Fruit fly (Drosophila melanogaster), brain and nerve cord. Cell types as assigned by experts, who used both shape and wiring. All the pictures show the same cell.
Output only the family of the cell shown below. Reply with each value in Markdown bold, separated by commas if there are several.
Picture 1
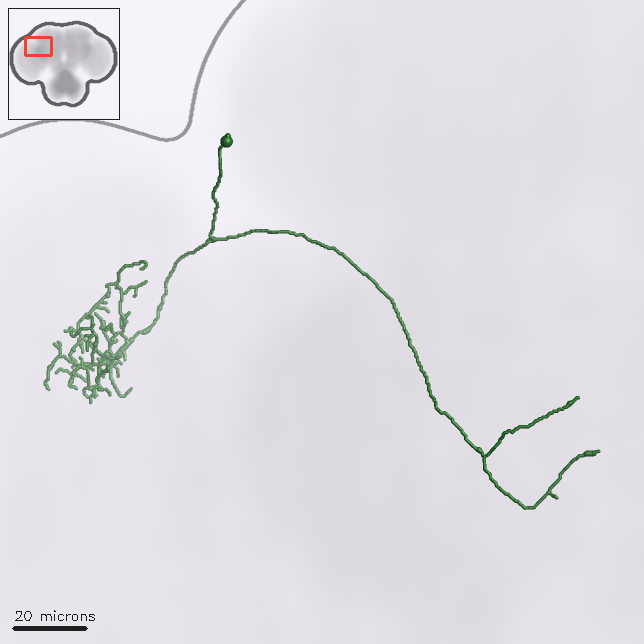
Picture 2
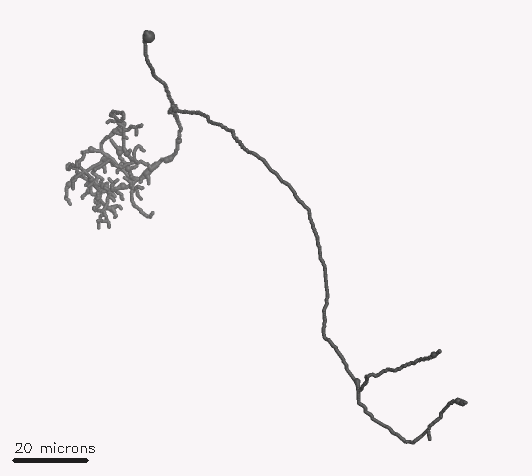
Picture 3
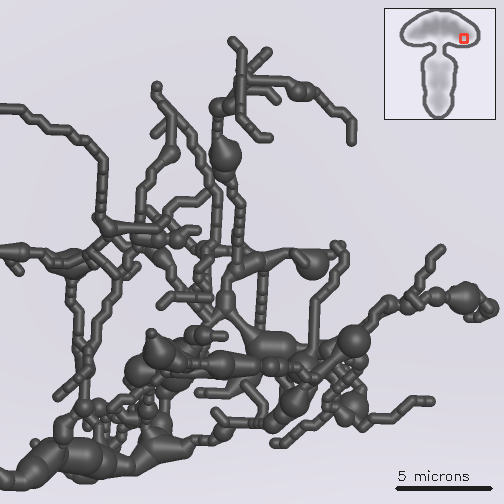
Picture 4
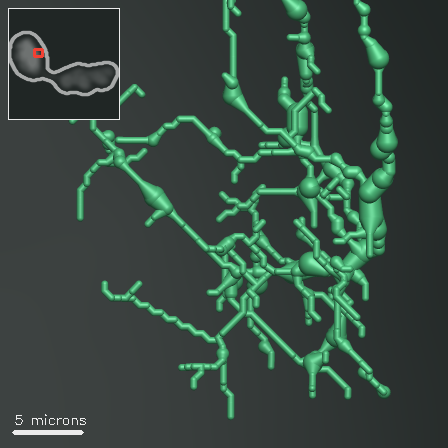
**LPT**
